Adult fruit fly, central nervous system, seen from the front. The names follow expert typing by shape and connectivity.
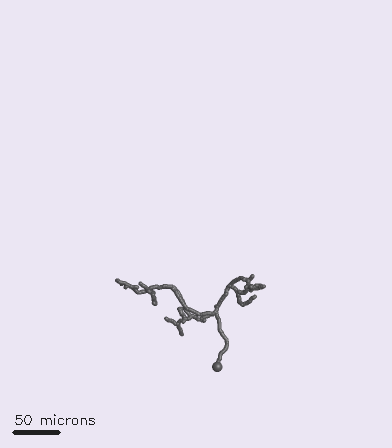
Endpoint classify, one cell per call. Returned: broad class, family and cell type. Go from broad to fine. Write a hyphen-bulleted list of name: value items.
- broad class: central-brain intrinsic neuron
- family: hemilineage LB3
- cell type: GNG326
